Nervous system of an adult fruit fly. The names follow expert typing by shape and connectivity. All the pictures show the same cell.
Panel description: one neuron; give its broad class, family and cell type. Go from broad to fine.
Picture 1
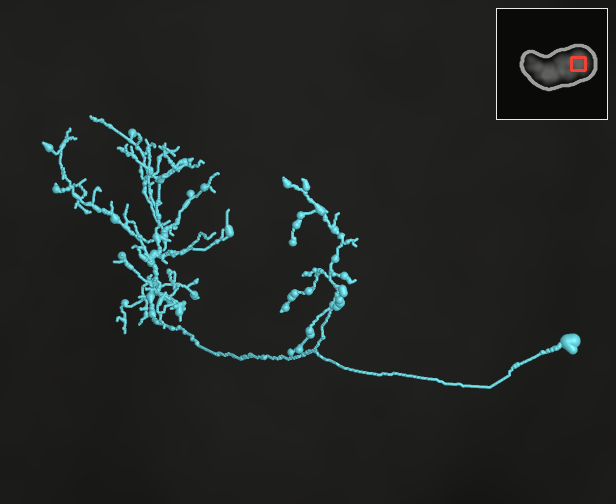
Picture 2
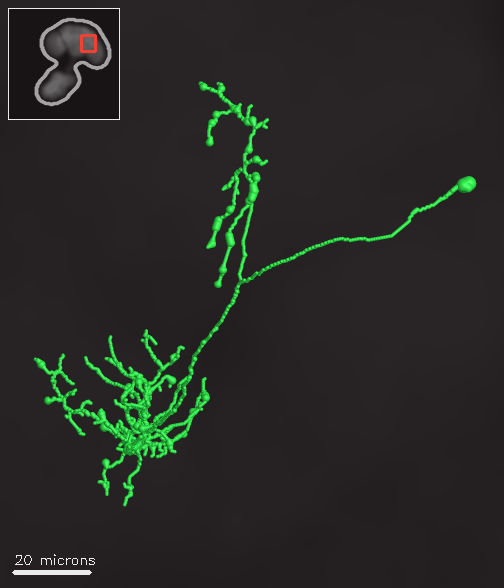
central-brain intrinsic neuron; hemilineage LALa1_posterior; WED009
